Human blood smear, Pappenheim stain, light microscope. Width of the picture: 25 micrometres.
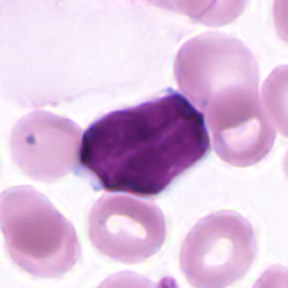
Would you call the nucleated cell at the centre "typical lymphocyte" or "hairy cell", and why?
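Answer: typical lymphocyte, not hairy cell. Deciding point: only a scant sliver of pale blue cytoplasm, mainly at the lower left edge, with the nucleus filling nearly the whole cell.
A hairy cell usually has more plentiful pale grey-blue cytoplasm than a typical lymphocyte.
Also seen: single unlobed nucleus; outline angular and polygonal rather than round.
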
